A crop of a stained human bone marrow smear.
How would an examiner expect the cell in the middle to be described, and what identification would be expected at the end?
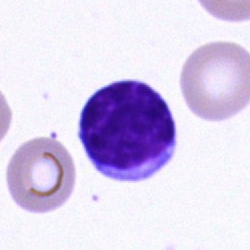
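Nucleus fills nearly whole cell; scant rim of cytoplasm. Outline round, smooth. Chromatin dark purple, coarsely clumped. Cytoplasm pale blue, mainly a crescent along lower edge. Lymphocyte.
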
